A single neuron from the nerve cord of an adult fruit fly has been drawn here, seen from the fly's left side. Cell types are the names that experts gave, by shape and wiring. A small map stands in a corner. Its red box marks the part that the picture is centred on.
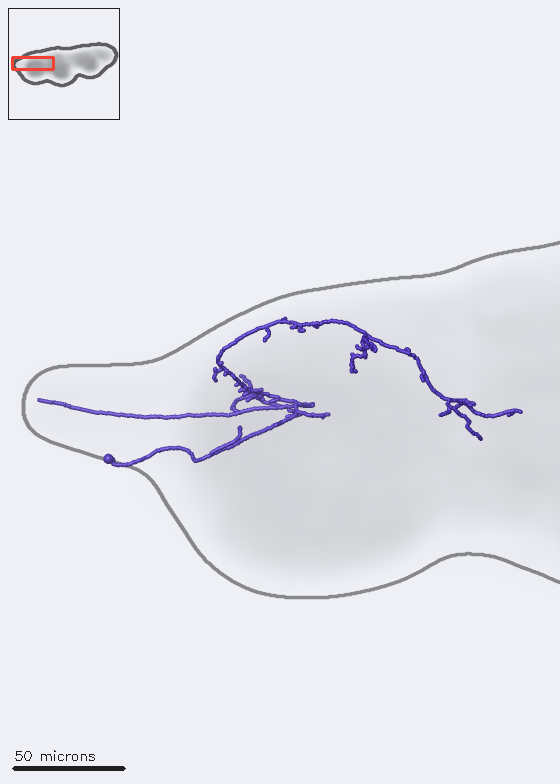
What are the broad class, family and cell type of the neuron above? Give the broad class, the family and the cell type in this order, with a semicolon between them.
ascending neuron; hemilineage 08B; AN08B111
